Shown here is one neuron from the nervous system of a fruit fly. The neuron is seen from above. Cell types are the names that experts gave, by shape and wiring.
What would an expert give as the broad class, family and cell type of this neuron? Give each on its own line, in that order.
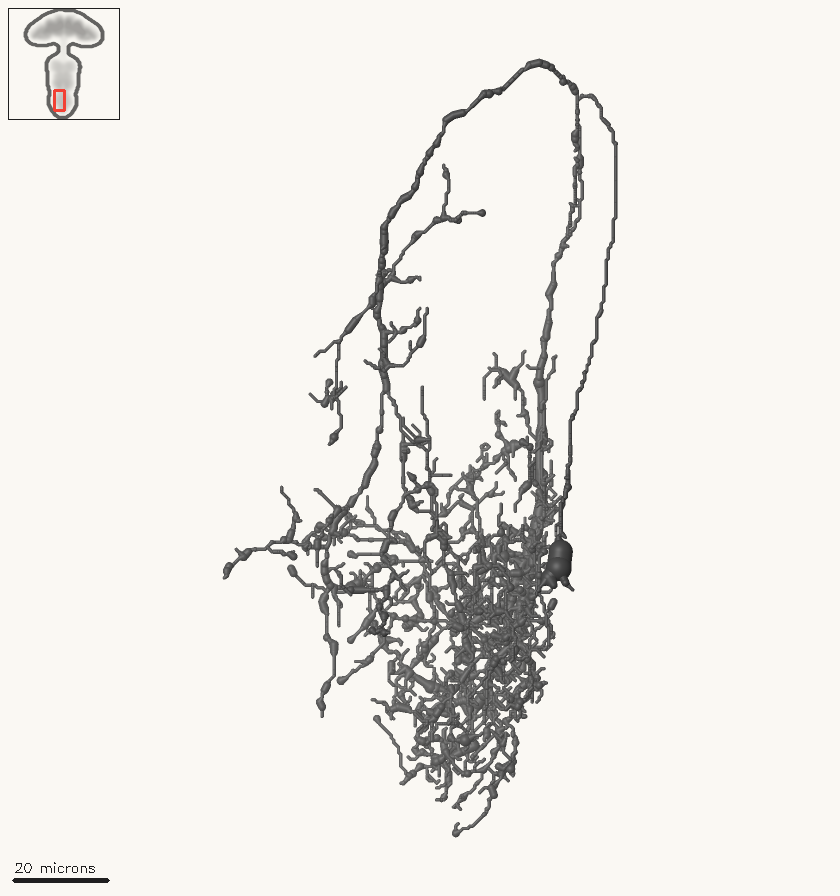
nerve-cord intrinsic neuron
hemilineage 12B
IN12B007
